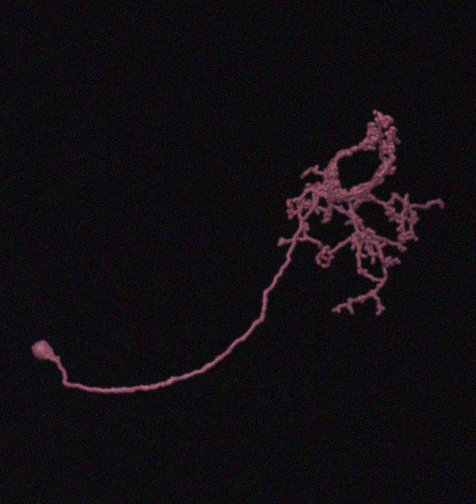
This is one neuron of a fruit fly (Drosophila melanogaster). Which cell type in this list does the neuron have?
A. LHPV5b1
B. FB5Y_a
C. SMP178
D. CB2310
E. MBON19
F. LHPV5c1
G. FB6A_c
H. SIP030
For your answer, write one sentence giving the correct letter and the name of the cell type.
The neuron is identified as MBON19, the cell type in option E.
